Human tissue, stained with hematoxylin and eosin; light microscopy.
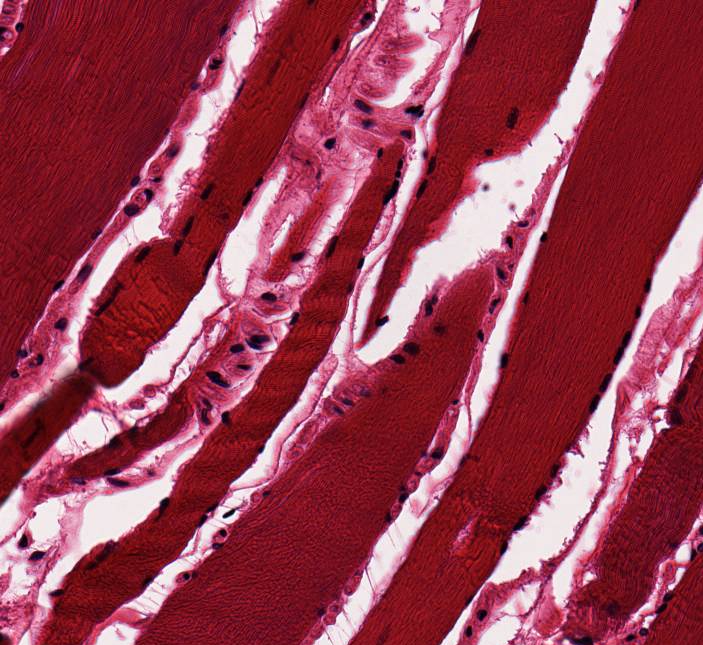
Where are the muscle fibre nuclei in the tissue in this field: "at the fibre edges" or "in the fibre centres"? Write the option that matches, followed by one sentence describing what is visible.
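At the fibre edges. The muscle nuclei are small, dark and elongated, and lie at the edges of the fibres rather than in their centres.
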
